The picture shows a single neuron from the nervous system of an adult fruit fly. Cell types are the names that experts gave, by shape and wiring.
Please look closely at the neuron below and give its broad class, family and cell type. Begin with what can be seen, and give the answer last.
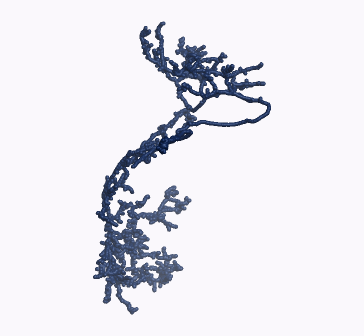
As drawn here it is taller than it is wide. It is a visual projection neuron. The family is MeVP. It is of cell type MeVP17.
